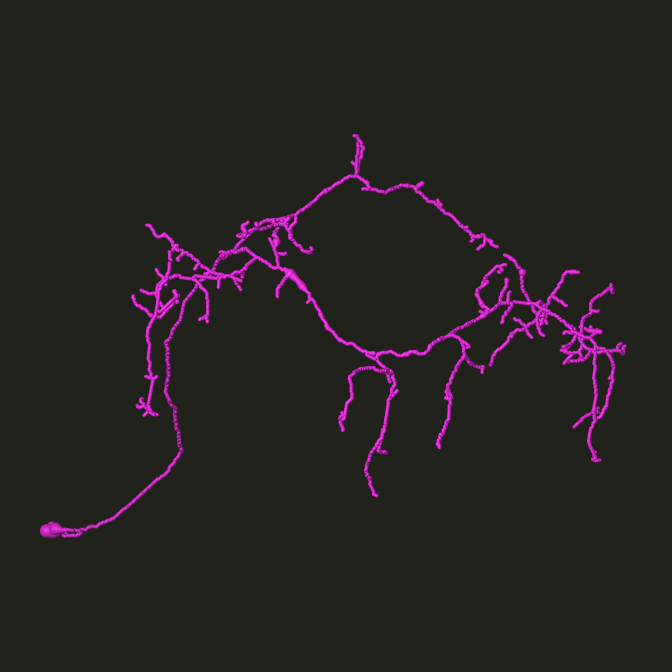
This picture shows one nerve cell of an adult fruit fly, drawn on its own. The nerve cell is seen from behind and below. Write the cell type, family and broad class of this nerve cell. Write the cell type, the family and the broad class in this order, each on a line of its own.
PS324
hemilineage LALv1_ventral
central-brain intrinsic neuron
